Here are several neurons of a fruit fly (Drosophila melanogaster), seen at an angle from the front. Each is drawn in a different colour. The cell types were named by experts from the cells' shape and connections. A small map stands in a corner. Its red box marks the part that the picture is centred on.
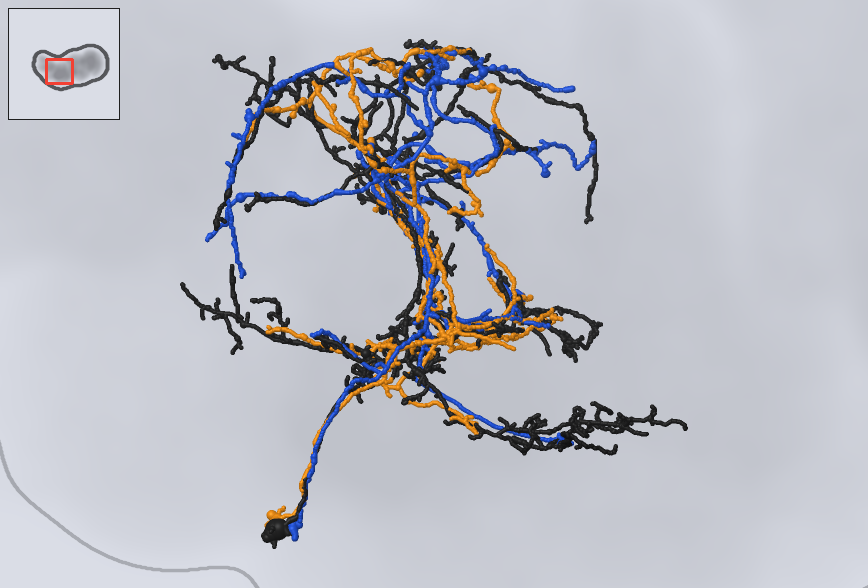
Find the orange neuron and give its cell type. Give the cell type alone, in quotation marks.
"IN12A055"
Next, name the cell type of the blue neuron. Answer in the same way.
"IN12A042"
